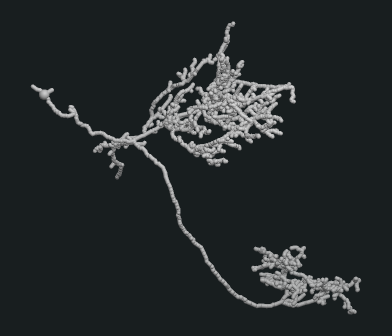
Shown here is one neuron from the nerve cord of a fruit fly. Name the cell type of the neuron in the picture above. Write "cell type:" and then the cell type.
cell type: IN01A035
